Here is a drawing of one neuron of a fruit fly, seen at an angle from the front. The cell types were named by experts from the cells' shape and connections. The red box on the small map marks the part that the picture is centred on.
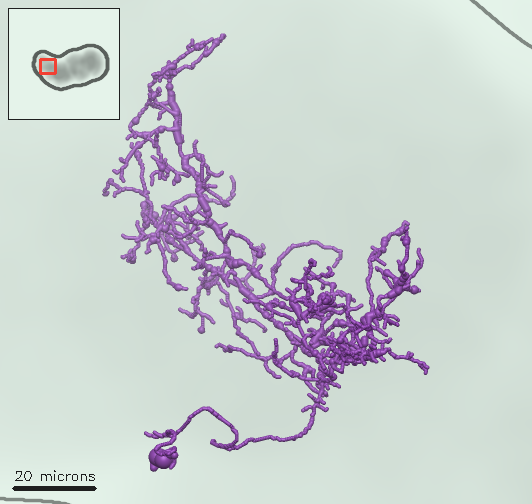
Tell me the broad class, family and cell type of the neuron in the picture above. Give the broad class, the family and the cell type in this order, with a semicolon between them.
nerve-cord intrinsic neuron; hemilineage 14A; IN14A014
